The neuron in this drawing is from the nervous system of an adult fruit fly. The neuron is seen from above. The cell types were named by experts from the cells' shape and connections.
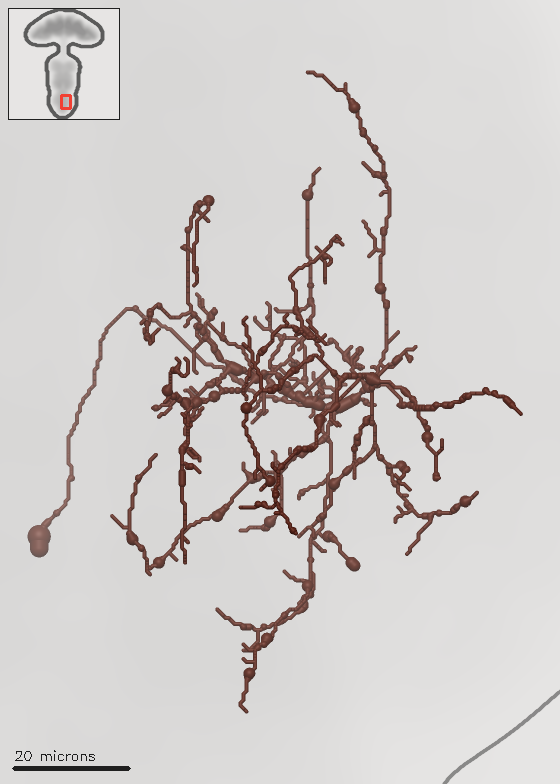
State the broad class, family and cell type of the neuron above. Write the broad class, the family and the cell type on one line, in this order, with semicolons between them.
nerve-cord intrinsic neuron; hemilineage 13B; IN13B077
